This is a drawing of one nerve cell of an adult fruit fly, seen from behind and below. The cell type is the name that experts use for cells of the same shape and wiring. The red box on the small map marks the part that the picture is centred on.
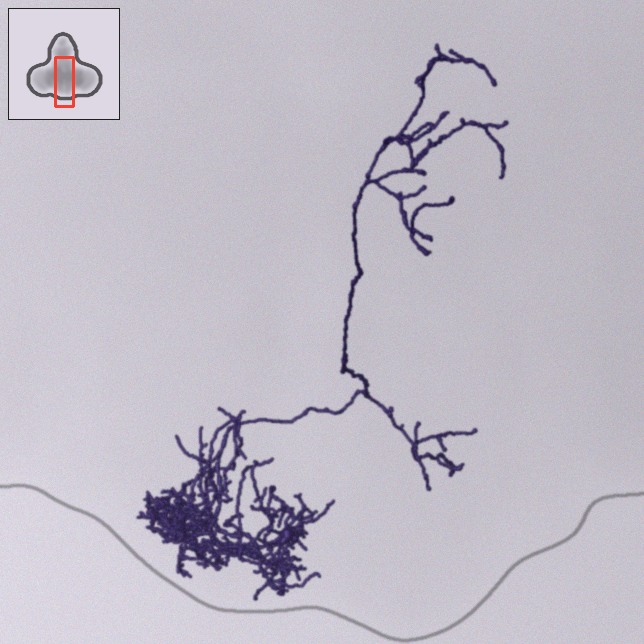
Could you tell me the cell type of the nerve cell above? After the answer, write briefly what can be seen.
Its cell type is DNg47. It is a descending neuron. The cell body can be seen at the bottom of the picture. Dozens of branch ends can be seen.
